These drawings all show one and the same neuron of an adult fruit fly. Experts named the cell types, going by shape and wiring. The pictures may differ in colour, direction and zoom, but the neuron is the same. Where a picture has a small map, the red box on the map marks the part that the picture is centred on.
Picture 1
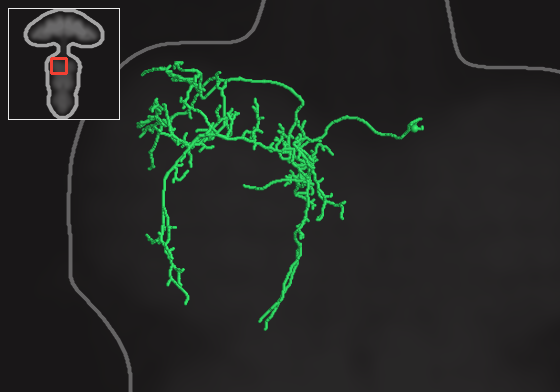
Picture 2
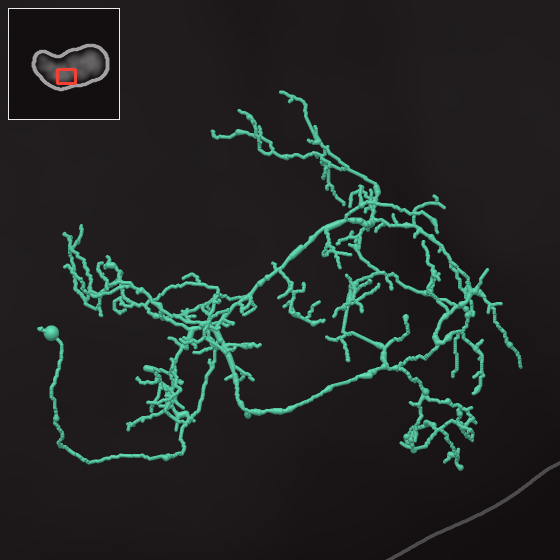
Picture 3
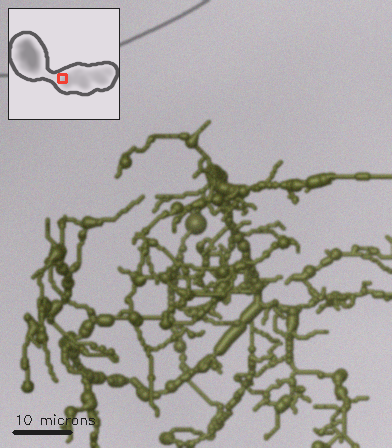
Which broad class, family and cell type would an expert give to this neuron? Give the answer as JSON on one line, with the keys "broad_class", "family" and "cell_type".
{"broad_class": "nerve-cord intrinsic neuron", "family": "hemilineage 01A", "cell_type": "IN01A063_b"}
